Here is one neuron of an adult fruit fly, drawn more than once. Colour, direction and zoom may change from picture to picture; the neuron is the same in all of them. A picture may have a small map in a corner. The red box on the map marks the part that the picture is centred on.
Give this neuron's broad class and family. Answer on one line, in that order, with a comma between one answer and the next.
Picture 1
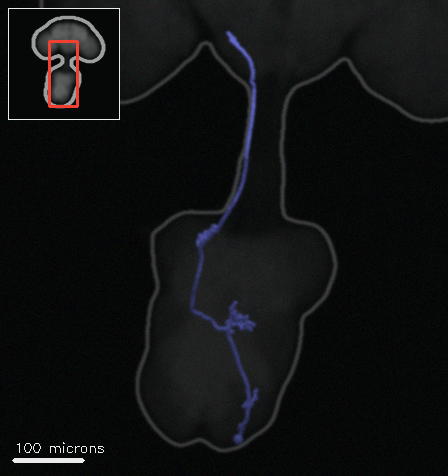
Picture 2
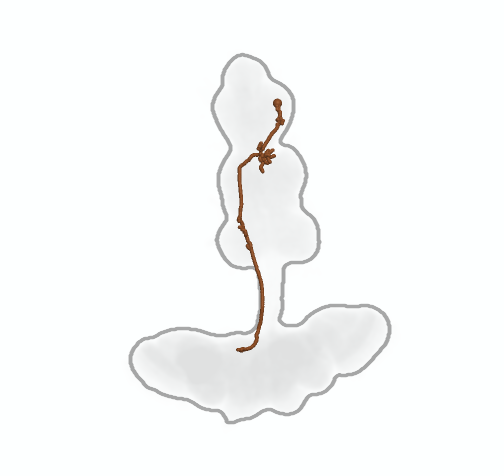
ascending neuron, hemilineage 07B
